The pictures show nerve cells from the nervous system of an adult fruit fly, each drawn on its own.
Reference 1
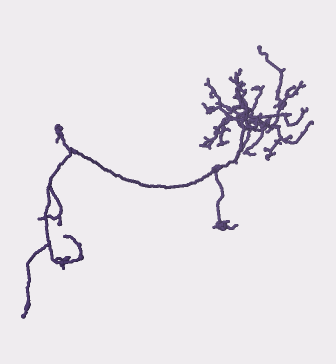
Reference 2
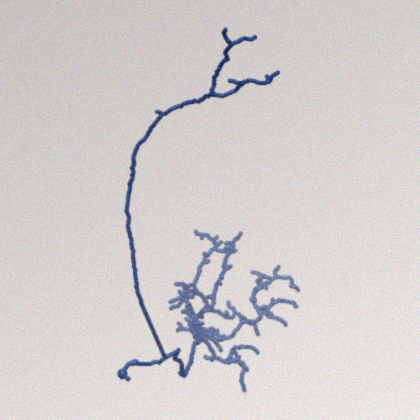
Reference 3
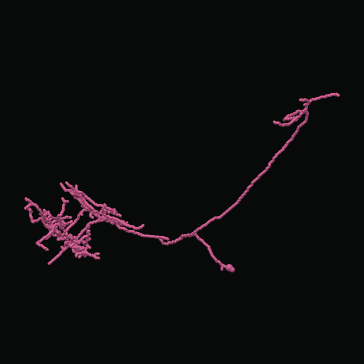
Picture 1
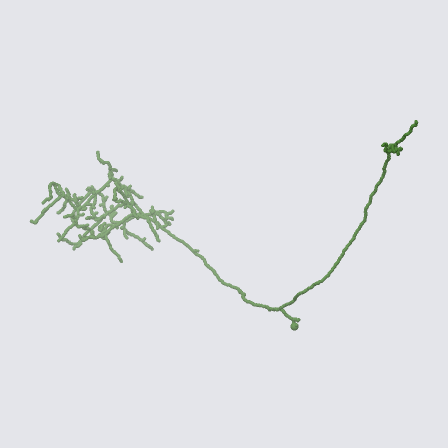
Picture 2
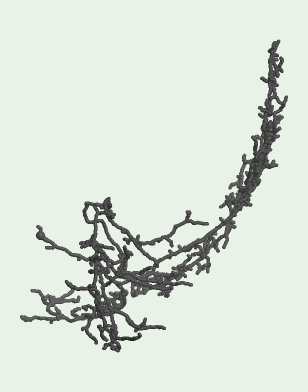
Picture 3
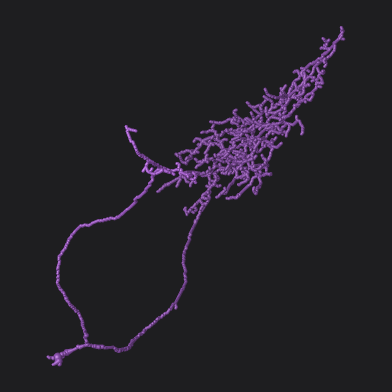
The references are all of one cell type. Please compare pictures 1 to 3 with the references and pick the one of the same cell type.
Picture 1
